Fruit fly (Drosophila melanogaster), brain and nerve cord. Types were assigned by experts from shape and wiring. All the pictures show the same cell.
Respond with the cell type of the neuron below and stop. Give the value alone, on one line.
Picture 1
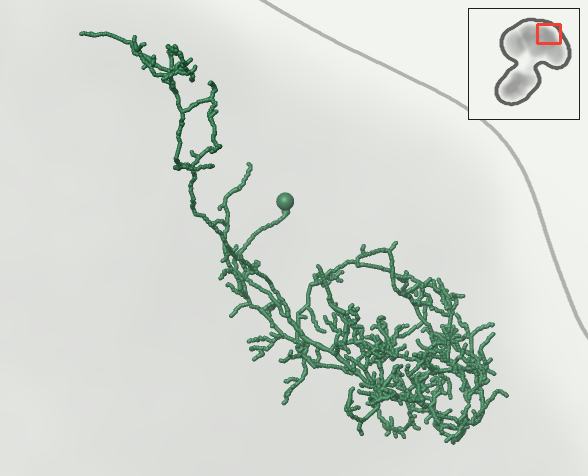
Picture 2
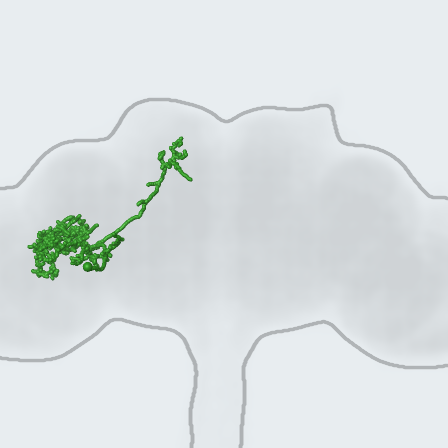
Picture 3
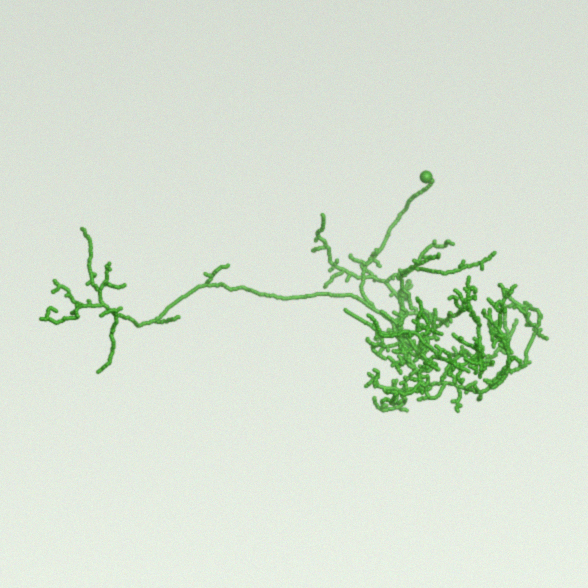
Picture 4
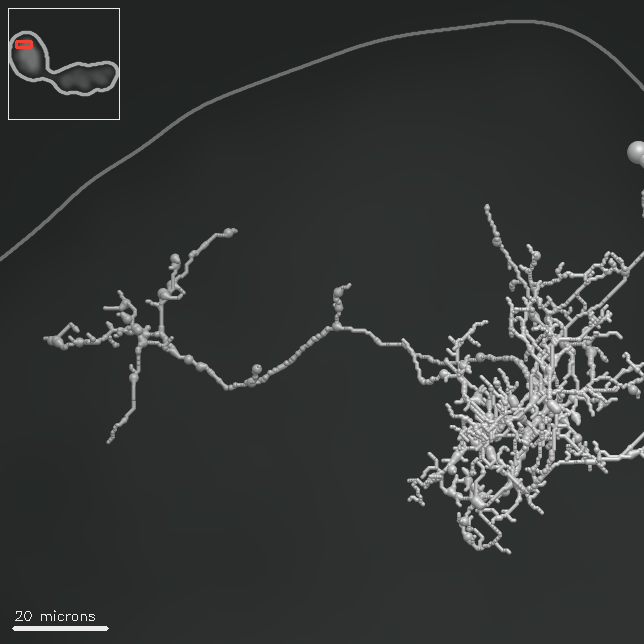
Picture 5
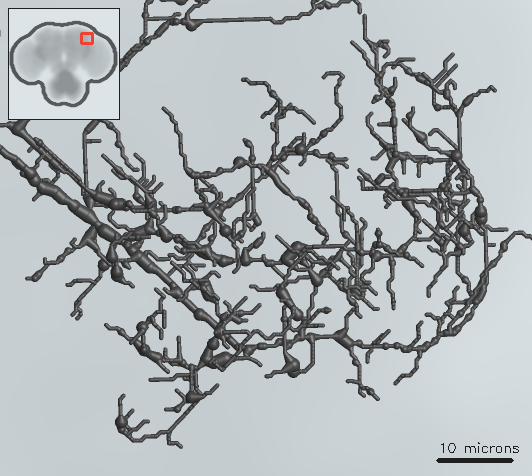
LHPD2a2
